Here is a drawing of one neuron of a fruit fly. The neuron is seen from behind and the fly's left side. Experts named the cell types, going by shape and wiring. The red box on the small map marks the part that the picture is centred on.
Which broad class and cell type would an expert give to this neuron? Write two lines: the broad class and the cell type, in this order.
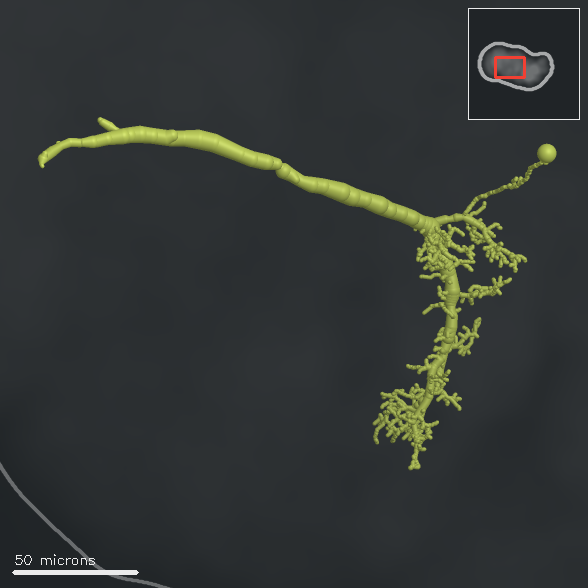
central-brain intrinsic neuron
AMMC-A1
